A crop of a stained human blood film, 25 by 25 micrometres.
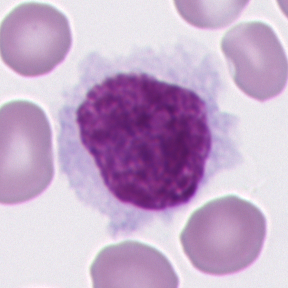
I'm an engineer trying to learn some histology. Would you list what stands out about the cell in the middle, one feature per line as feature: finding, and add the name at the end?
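Outer edge: ragged and indistinct, so trace it slowly
Chromatin: coarse and clumped
Cytoplasm: a rim around the entire nucleus
Colour: the cytoplasm is pale grey-blue
Name: hairy cell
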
